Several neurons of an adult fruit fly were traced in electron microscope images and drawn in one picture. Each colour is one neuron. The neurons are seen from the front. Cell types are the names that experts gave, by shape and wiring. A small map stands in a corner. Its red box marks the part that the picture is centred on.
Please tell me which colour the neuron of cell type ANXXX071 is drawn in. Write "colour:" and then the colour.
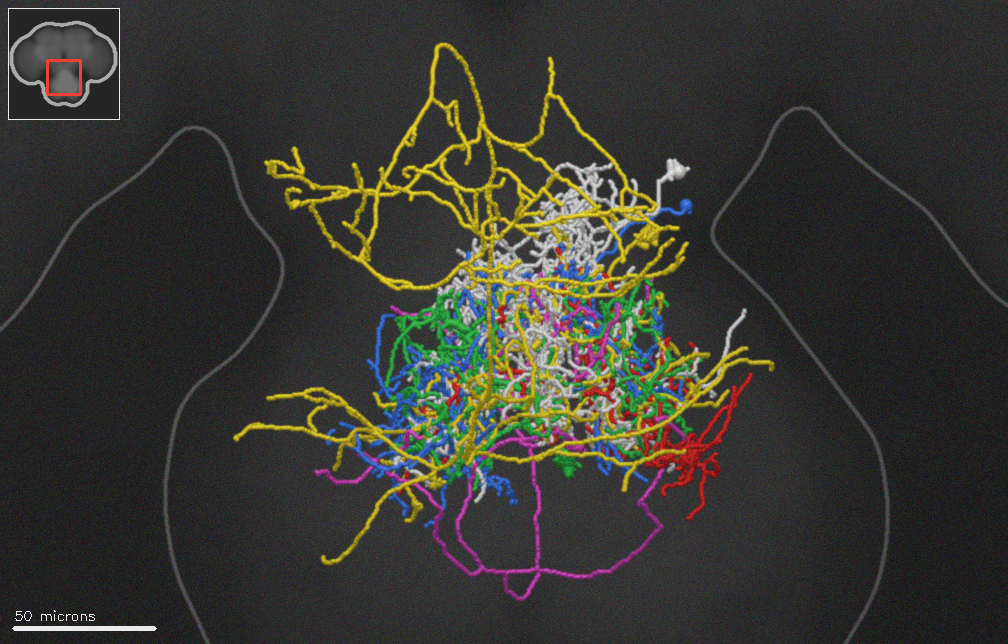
colour: yellow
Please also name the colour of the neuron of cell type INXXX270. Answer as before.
colour: blue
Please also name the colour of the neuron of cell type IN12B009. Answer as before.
colour: green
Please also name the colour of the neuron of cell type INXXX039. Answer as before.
colour: white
